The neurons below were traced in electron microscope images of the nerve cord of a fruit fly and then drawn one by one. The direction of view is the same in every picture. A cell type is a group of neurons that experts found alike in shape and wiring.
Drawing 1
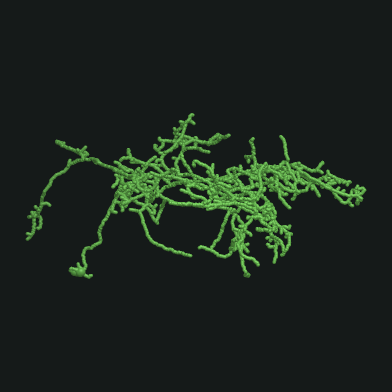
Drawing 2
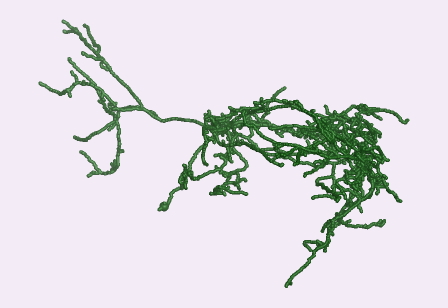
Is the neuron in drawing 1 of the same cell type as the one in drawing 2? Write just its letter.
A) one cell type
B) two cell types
B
